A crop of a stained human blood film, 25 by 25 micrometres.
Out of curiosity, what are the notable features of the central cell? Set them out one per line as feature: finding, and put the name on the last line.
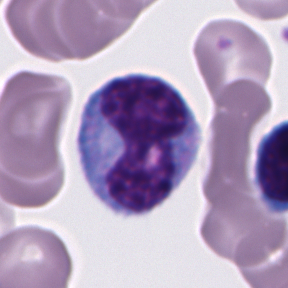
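Outline: smooth, rounded, no surface projections
Nucleus: pinched at its middle into upper and lower lobes
Notch: deepest one enters from the left
Chromatin: dark purple, clumped, lighter patches between clumps
Type: monocyte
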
